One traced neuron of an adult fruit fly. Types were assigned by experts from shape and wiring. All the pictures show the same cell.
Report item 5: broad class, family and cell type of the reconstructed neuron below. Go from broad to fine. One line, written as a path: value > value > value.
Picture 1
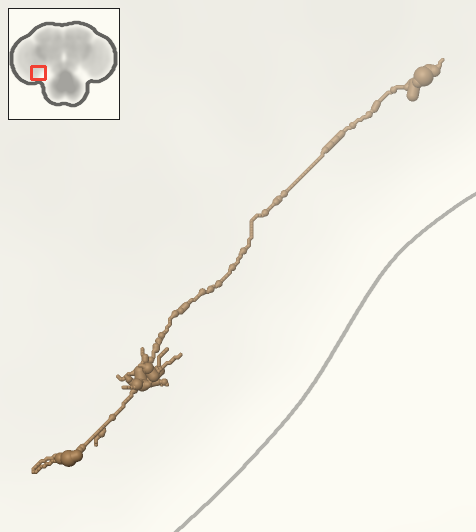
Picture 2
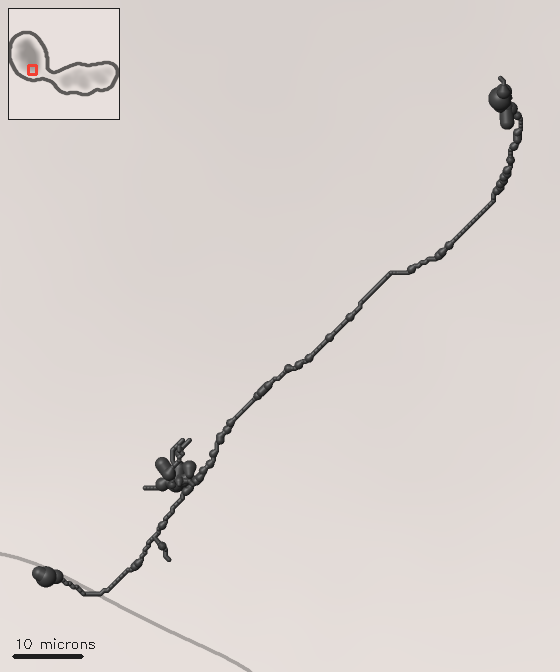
optic-lobe intrinsic neuron > Tm > Tm9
